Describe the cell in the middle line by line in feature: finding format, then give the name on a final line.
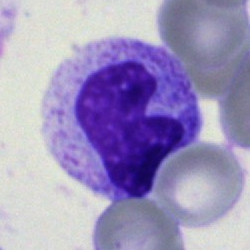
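Nucleus: deep notch on the right side, kidney-shaped
Chromatin: dark purple, dense
Cytoplasm: pale lilac
Vacuoles: none in the cytoplasm
Name: band neutrophil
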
